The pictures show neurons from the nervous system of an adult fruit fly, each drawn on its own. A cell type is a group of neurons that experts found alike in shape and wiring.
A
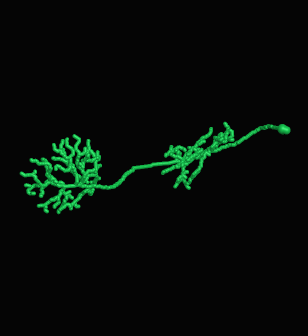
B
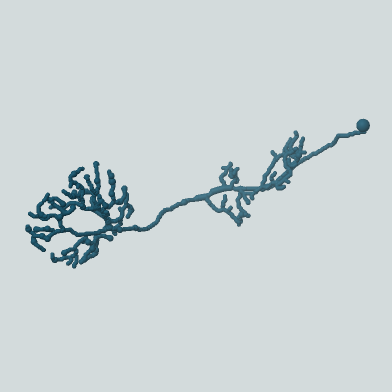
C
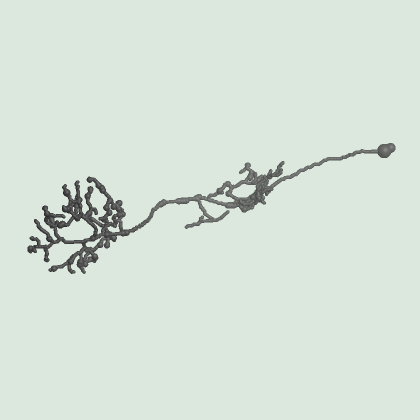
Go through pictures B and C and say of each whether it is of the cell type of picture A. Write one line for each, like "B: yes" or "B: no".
B: yes
C: yes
